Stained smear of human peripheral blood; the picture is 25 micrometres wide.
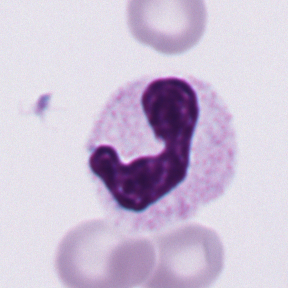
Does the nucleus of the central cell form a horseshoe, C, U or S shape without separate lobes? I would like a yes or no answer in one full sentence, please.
Yes, its nucleus is shaped like a horseshoe, C, U or S, without separate lobes.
